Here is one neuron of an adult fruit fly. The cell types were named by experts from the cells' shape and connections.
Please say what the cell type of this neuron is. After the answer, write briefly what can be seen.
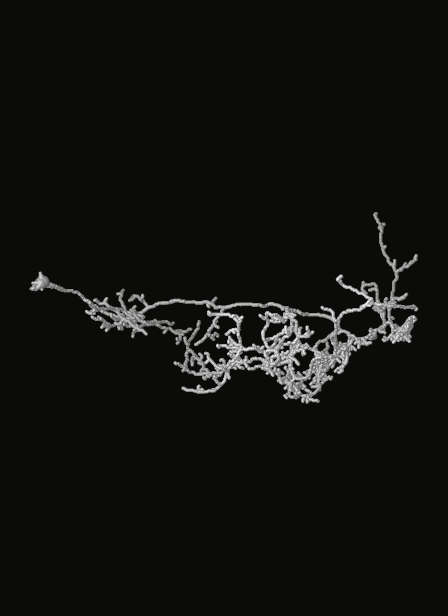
The cell type is GNG423. Its broad class is central-brain intrinsic neuron. Dozens of branch ends can be seen. As drawn here it is wider than it is tall.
